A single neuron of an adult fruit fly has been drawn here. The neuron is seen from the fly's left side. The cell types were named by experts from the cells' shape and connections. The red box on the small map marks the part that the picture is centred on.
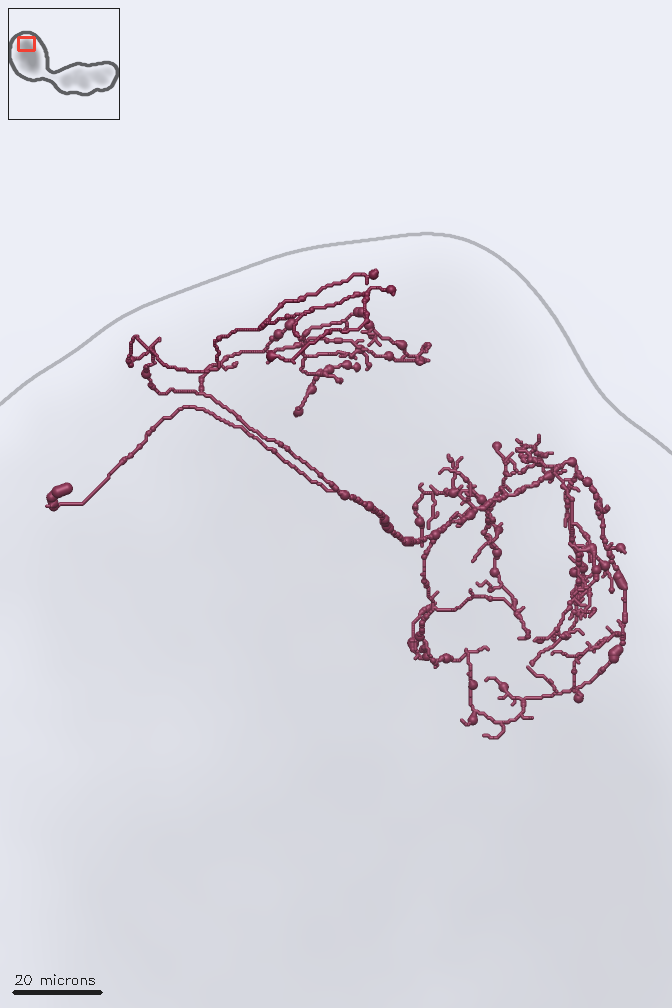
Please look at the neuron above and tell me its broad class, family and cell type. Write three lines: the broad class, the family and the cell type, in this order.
central-brain intrinsic neuron
hemilineage LHd1
LHAD3b1_a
